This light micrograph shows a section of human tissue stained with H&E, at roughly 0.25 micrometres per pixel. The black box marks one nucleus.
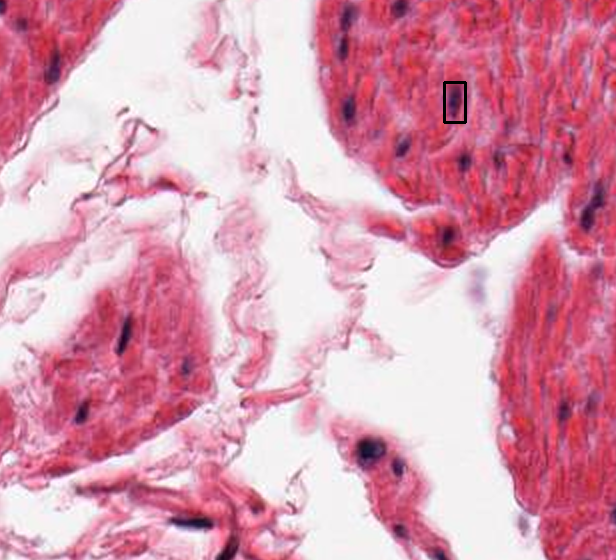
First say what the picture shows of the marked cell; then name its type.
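The nucleus is elongated and slender, with its long axis running in the same direction as the neighbouring cells. The nucleus stains dark purple, fairly evenly, and is about the same size as the other nuclei scattered through the bundle. The nucleus sits within the cell body, surrounded on both sides by strongly red-pink cytoplasm. The cytoplasm is deep red-pink and finely streaked, and its outline merges with the neighbouring cells so no clear border is visible. The cell lies inside a large compact bundle of closely packed, parallel cells, which is separated from neighbouring bundles by loose, pale, wavy fibres. This is a smooth muscle cell.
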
